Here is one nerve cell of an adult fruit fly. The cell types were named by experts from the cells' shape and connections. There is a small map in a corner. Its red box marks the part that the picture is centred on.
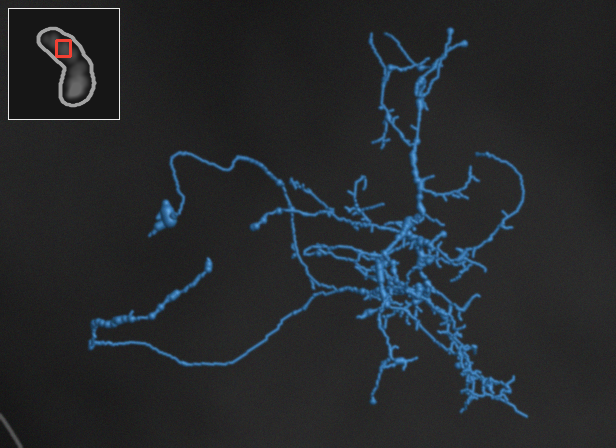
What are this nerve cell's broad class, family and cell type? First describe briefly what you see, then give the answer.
The cell body can be seen on the left of the picture. The picture shows dozens of branch ends. Its broad class is nerve-cord intrinsic neuron. Its family is hemilineage 11A. The cell type is IN11A019.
